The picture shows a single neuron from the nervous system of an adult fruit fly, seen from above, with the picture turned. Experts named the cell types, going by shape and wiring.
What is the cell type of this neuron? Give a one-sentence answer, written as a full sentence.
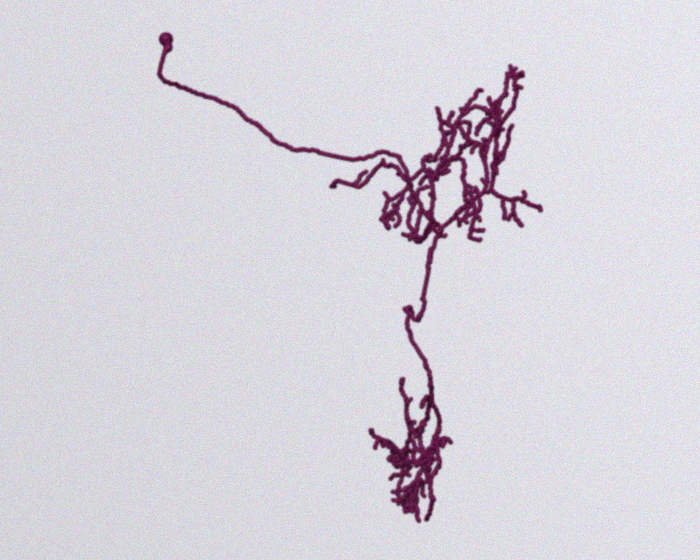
The neuron has LAL196 as its cell type.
